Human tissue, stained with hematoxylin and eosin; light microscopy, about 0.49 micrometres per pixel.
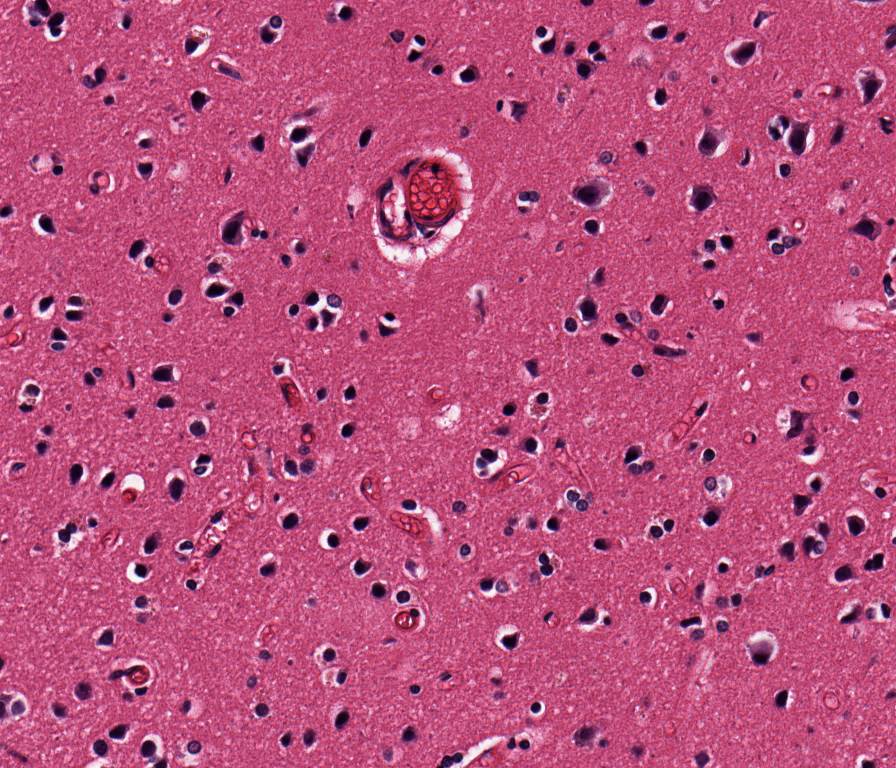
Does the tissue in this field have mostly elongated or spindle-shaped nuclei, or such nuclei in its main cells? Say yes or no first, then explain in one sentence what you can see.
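No. Most nuclei are small, round and densely stained, with little cytoplasm visible around them.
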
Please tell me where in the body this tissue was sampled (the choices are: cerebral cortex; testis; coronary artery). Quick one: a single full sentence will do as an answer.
The sample on this slide was obtained from the cerebral cortex.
